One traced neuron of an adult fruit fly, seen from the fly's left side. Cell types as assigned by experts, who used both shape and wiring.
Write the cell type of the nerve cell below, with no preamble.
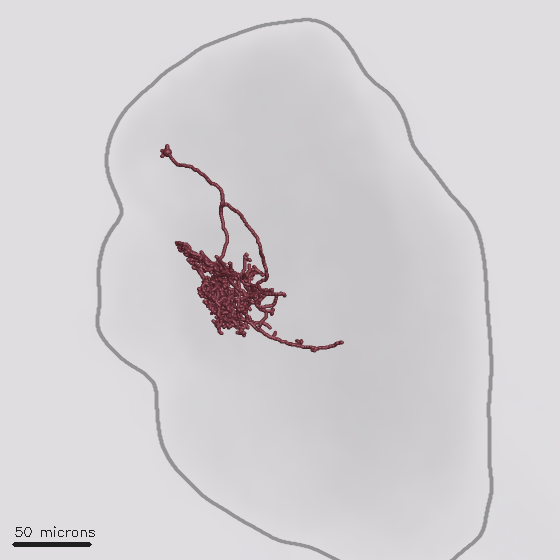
LAL017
